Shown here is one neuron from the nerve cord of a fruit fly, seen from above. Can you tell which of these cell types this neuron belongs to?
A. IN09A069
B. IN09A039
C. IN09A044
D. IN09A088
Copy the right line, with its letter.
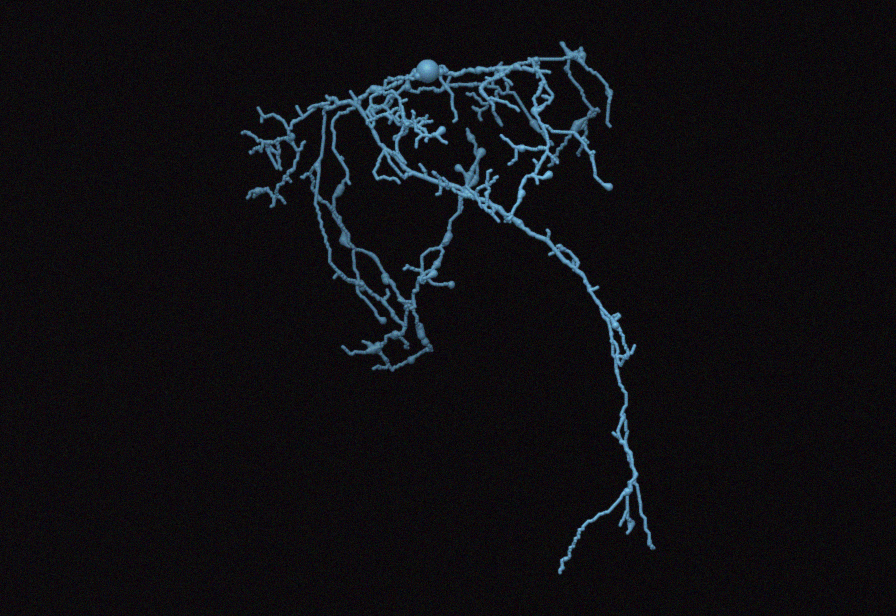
A. IN09A069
